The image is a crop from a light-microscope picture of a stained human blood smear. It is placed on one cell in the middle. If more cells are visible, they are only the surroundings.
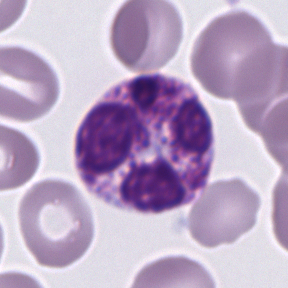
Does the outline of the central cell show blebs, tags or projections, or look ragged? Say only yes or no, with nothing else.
No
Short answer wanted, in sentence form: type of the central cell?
The central cell shown in this smear crop is a basophil.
